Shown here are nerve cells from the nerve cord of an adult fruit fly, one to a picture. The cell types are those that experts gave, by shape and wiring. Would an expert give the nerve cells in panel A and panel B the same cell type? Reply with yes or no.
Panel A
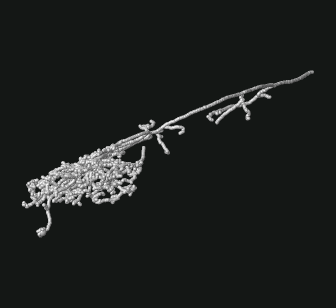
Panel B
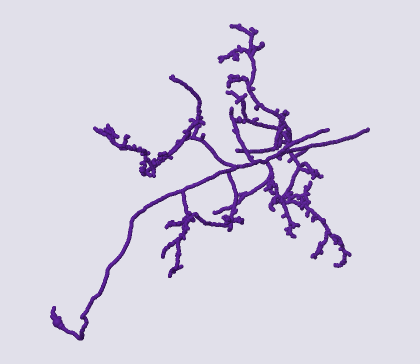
no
